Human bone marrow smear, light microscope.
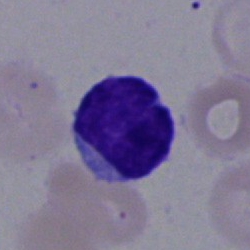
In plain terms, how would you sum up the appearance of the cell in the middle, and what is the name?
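Round and smooth in outline, the cell holds a nucleus with a small notch at its upper right edge. The chromatin stains deep purple and appears coarse and clumped rather than fine. No distinct nucleolus is visible in the nucleus. The cell is a lymphocyte.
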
